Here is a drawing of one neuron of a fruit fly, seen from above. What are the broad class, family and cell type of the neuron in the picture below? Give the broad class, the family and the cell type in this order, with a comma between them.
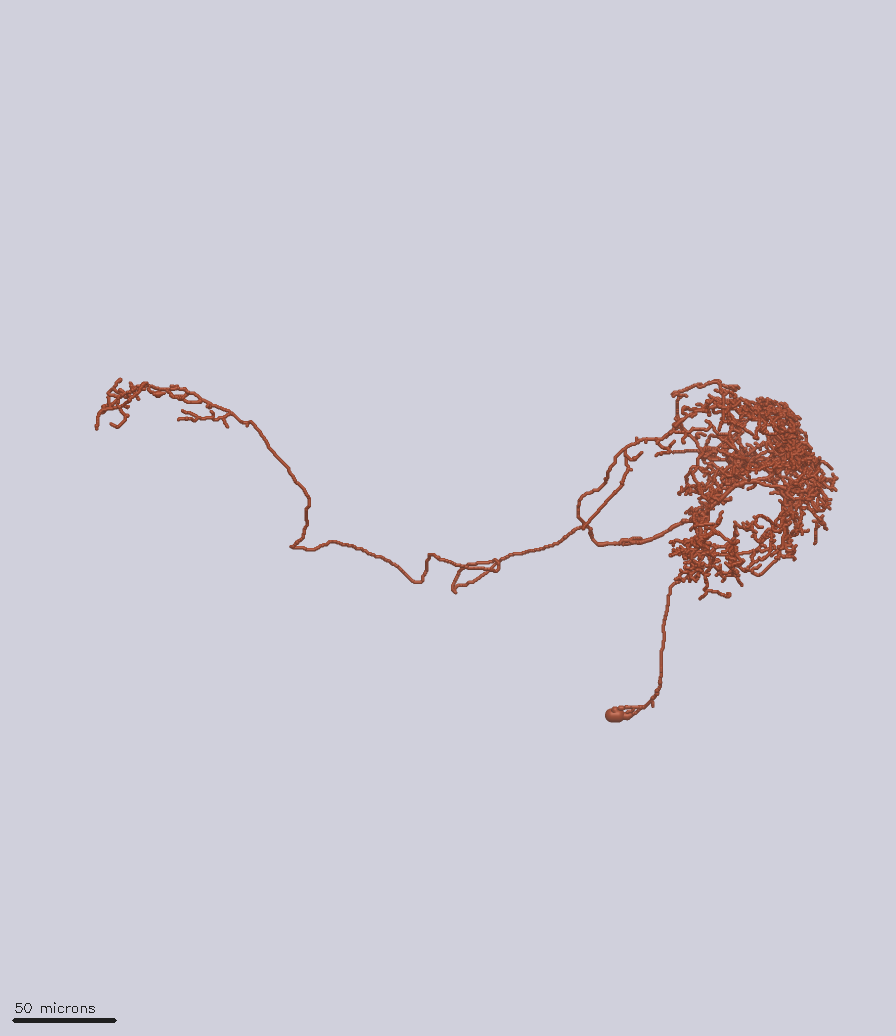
central-brain intrinsic neuron, hemilineage VLPl&p2_posterior, AVLP505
